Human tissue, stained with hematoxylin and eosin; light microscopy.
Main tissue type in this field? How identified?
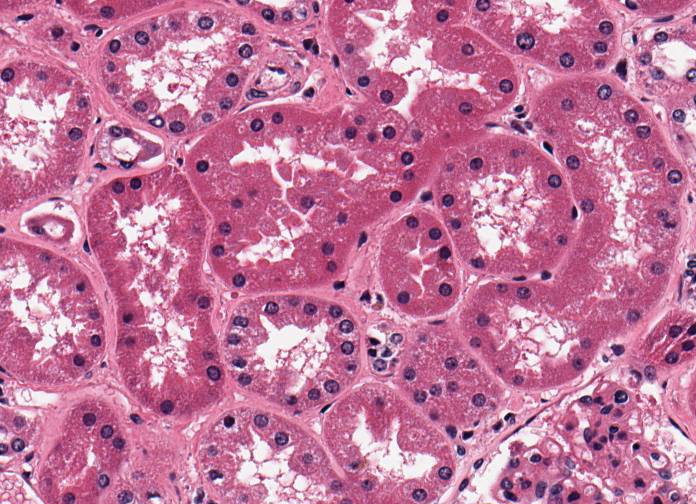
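The field shows the cortical labyrinth of the kidney. Closely packed tubules, cut round and oblique, fill nearly all of it.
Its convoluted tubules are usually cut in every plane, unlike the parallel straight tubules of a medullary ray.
Each has one layer of tall cuboidal cells with abundant granular pink cytoplasm.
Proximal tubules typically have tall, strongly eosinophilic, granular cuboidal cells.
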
